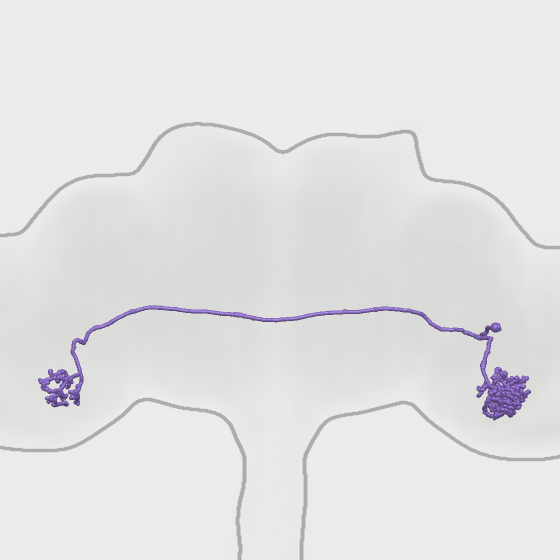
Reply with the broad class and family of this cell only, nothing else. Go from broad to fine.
optic-lobe intrinsic neuron; hemilineage VPNp1_lateral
